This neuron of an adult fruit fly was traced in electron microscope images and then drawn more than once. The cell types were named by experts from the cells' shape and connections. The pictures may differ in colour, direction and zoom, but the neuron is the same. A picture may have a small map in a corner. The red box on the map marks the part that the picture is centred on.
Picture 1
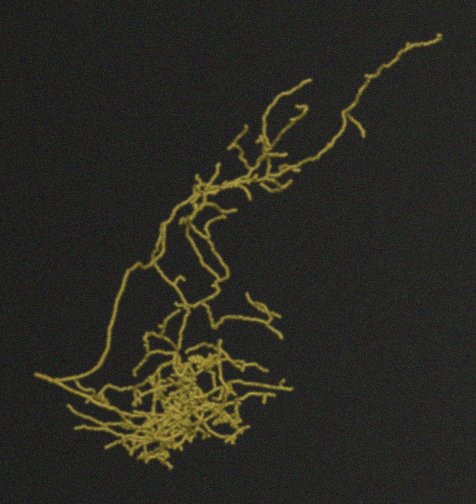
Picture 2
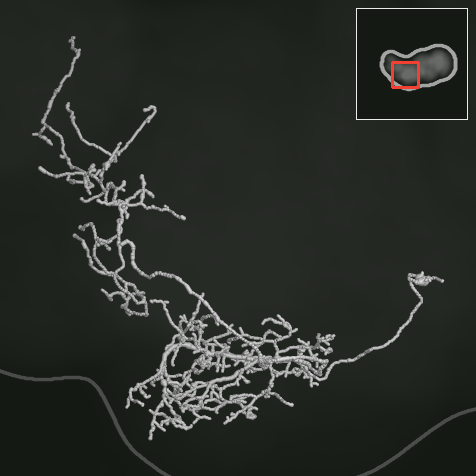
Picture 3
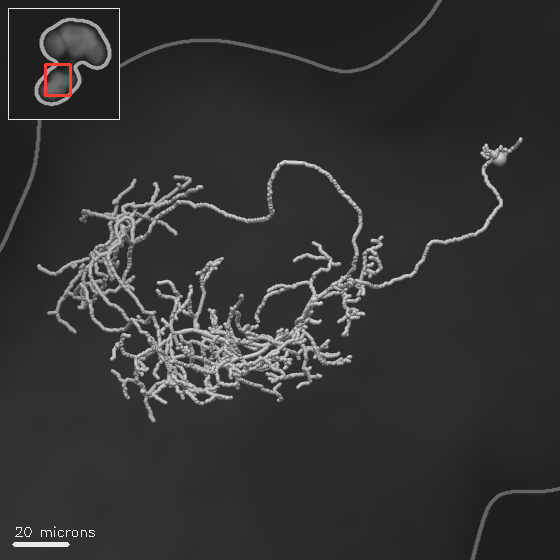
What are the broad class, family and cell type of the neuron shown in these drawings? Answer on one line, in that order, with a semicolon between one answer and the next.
nerve-cord intrinsic neuron; hemilineage 01A; IN01A024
